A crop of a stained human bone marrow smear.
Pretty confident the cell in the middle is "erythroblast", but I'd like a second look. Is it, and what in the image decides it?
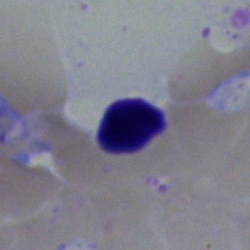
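Here the chromatin is very dark blue-purple and looks uniformly dense, with no pattern you can make out. There's no nucleolus in the nucleus, and no distinct rim of cytoplasm shows around it. Pale red cells without nuclei lie right up against it.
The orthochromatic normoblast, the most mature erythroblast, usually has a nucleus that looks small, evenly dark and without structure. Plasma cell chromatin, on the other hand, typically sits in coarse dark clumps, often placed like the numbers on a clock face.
So the even, patternless chromatin speaks for erythroblast and against plasma cell. Yes, erythroblast fits.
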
